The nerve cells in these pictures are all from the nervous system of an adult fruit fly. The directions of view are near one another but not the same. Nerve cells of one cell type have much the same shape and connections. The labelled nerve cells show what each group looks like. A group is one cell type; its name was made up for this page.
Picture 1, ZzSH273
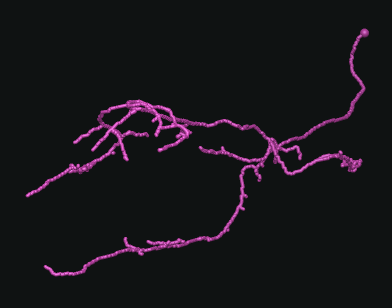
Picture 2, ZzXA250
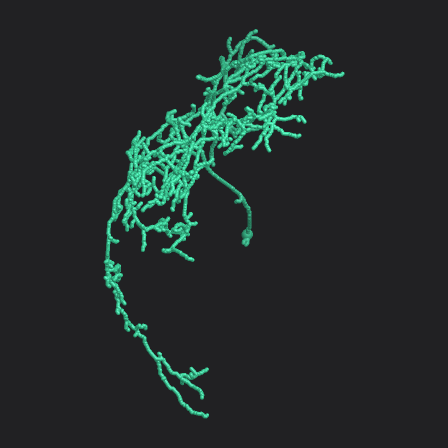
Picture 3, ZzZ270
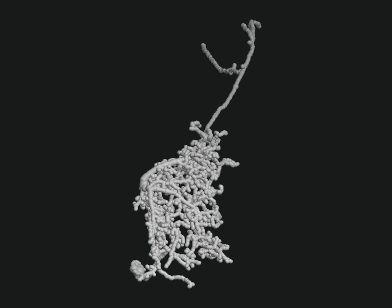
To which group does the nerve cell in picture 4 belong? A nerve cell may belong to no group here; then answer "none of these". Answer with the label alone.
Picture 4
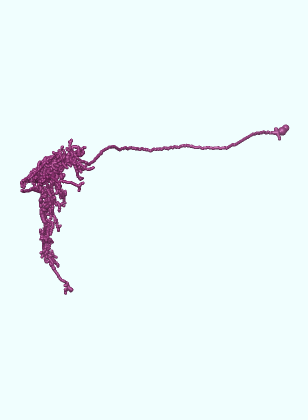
ZzXA250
